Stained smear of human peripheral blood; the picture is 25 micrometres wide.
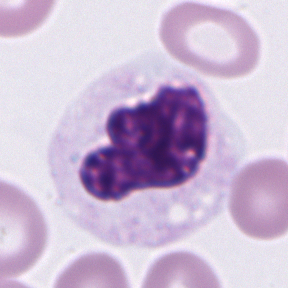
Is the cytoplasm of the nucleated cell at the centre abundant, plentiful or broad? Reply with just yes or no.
Yes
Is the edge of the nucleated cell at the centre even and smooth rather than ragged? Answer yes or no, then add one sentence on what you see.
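Yes. The cell outline is round with a smooth edge.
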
